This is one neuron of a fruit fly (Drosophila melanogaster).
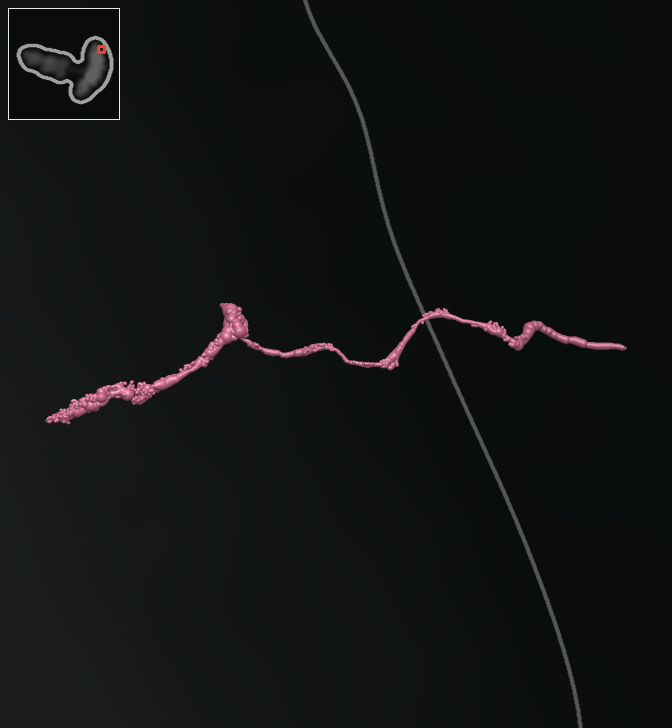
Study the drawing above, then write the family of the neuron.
class visual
